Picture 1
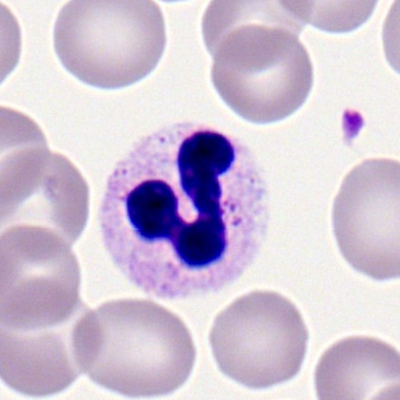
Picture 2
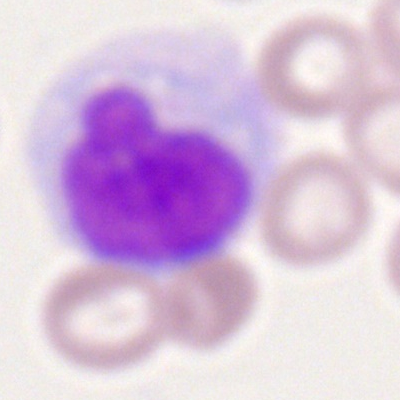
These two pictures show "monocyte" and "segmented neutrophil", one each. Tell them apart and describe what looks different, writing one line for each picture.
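The cell in picture 1 is a segmented neutrophil. Fine lilac granules are scattered through the cytoplasm.
The cell in picture 2 is a monocyte. No distinct granules can be seen in the cytoplasm.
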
